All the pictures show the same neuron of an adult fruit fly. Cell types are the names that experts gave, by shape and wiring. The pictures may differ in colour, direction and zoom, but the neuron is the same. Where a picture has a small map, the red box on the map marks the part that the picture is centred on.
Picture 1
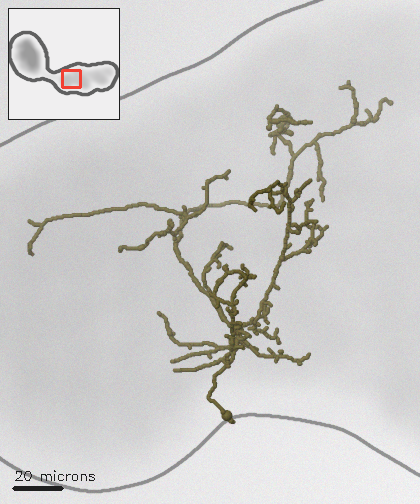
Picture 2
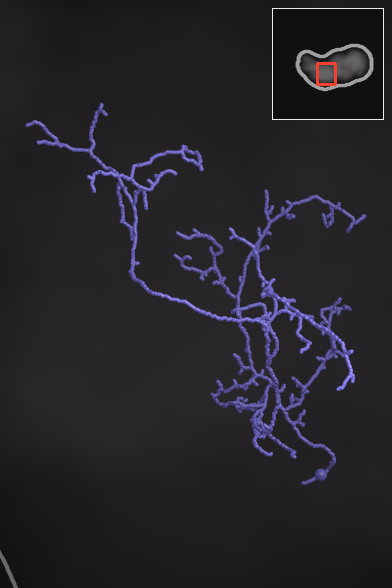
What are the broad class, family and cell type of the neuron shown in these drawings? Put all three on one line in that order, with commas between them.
nerve-cord intrinsic neuron, hemilineage 06B, IN06B080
